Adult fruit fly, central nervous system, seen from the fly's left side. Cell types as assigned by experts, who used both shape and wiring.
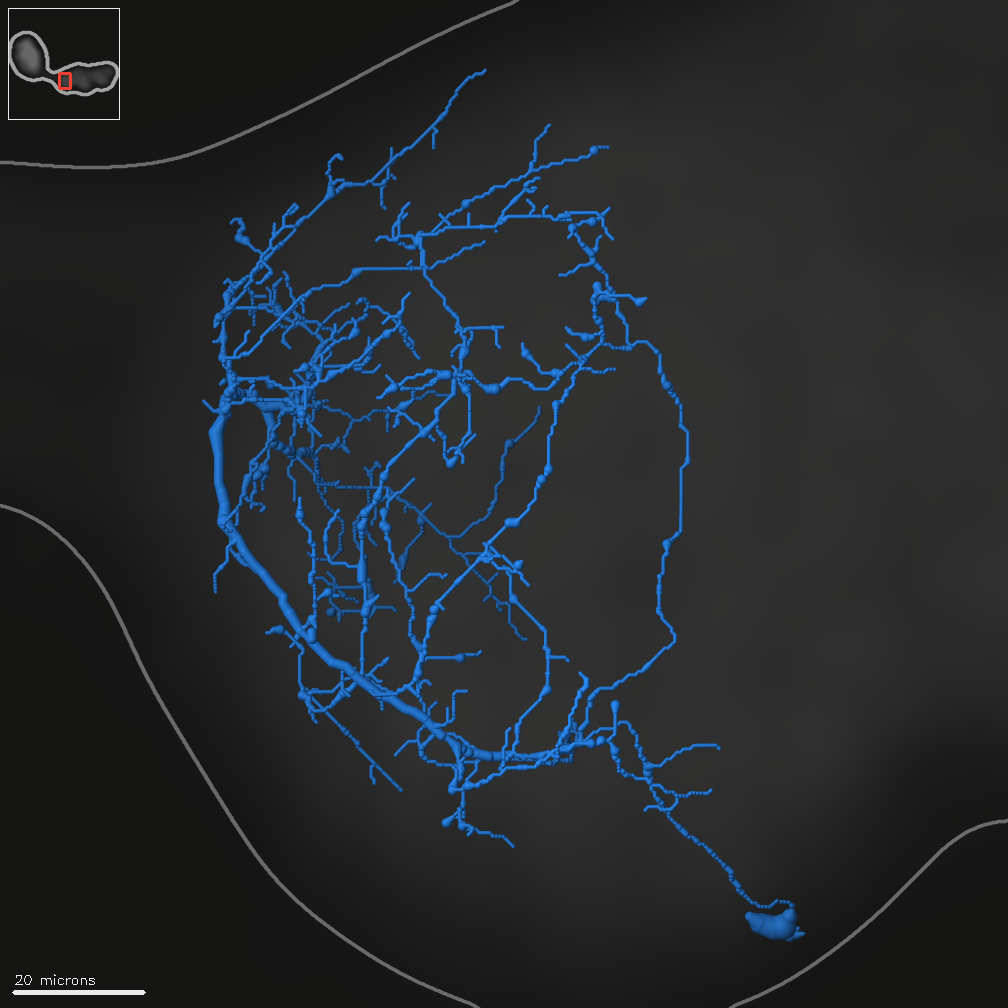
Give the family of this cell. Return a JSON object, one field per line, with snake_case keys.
{
 "family": "hemilineage 04B"
}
